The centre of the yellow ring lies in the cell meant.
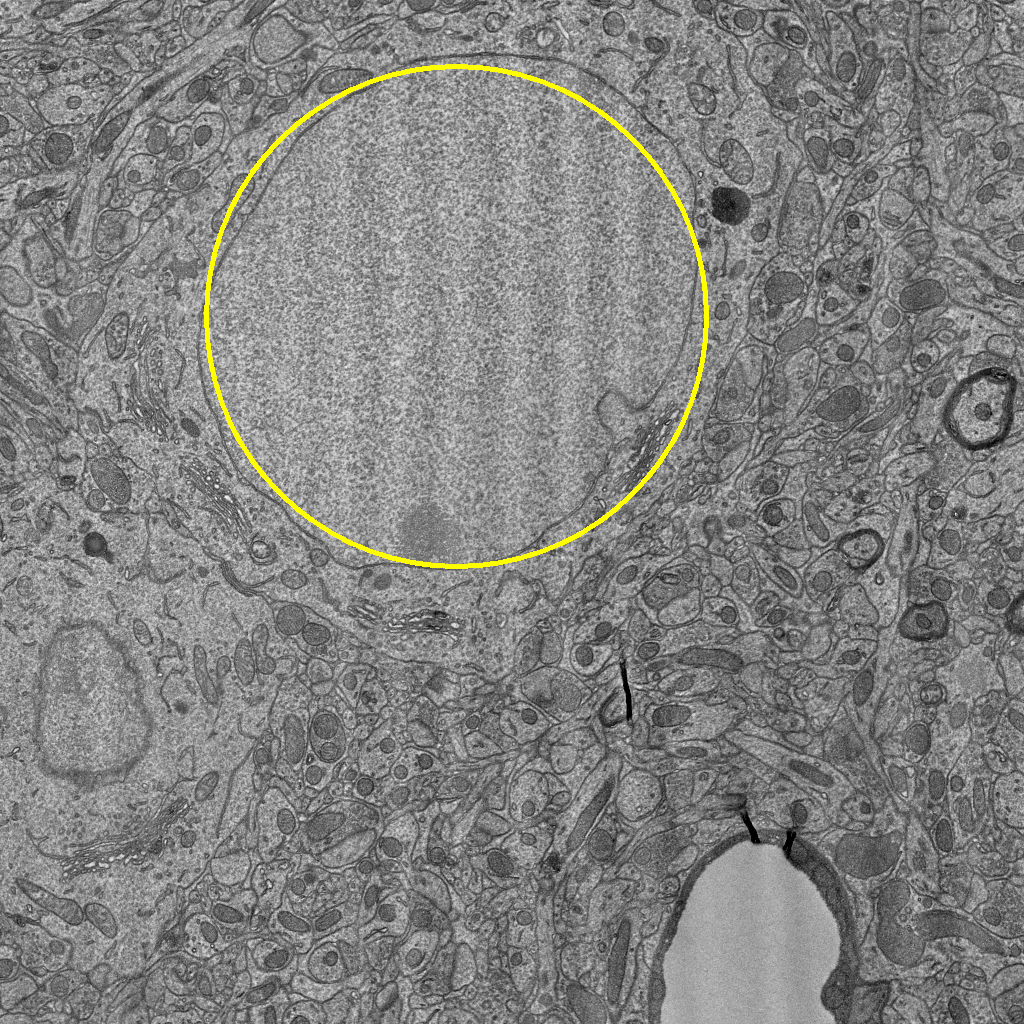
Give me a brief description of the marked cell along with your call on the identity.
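A round nucleus, seen whole, almost fills the ring. Its envelope is smooth except for one small indentation at the lower right. Just outside that lower right edge, stacked Golgi membranes sit in the cytoplasm. A separate cell body with its own nucleus lies to the lower left of the ring. The cell in the ring is an excitatory neuron.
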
